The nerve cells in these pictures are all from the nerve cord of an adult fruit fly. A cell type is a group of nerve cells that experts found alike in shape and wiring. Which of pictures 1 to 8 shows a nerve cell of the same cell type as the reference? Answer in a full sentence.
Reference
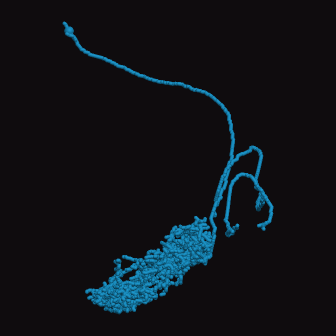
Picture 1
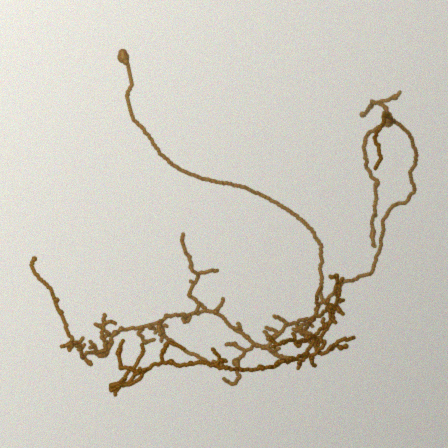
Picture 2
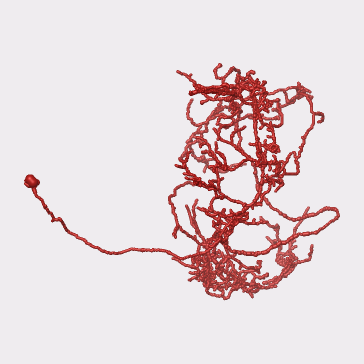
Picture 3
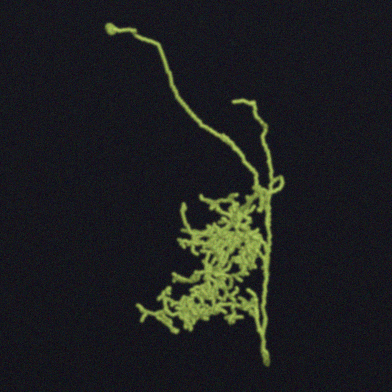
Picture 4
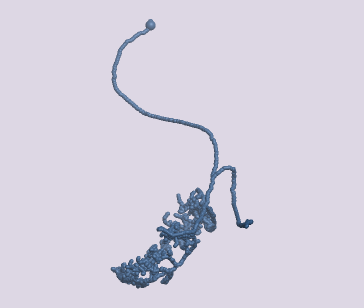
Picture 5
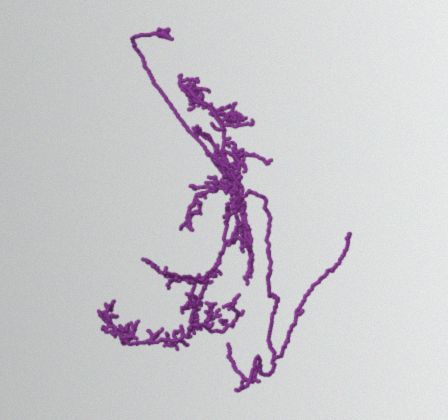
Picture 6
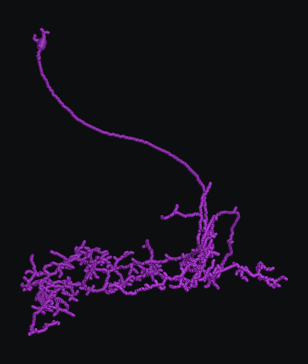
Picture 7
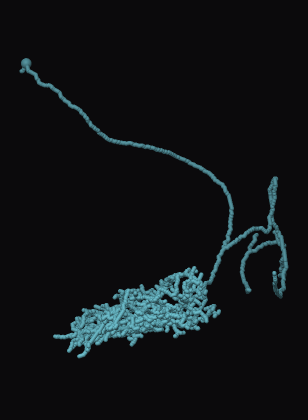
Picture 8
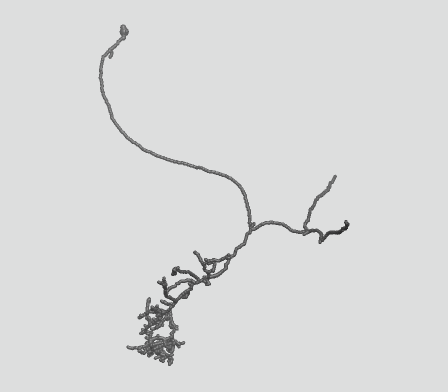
The nerve cell in picture 7 is of the same cell type.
